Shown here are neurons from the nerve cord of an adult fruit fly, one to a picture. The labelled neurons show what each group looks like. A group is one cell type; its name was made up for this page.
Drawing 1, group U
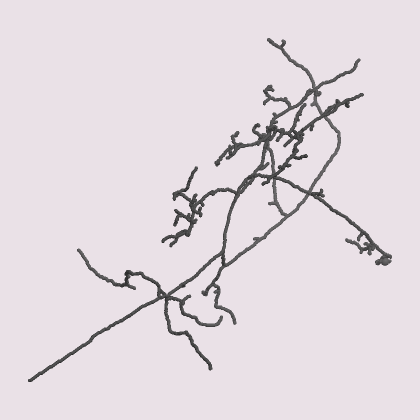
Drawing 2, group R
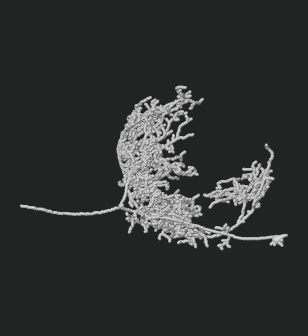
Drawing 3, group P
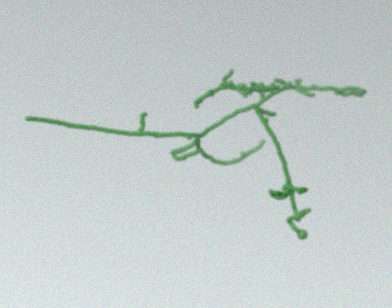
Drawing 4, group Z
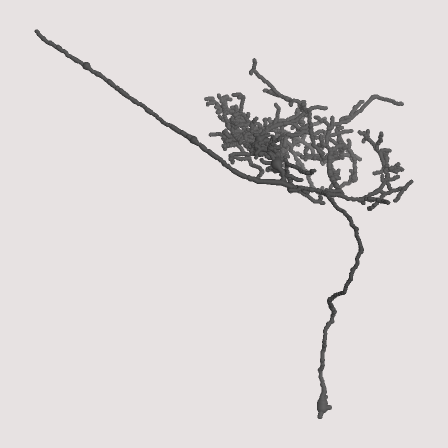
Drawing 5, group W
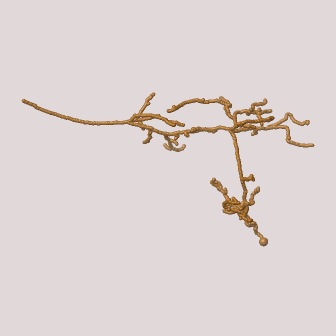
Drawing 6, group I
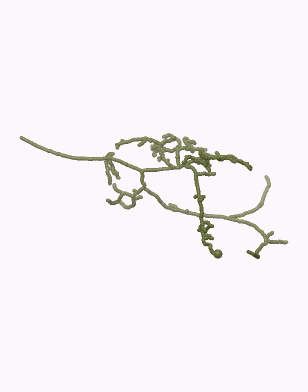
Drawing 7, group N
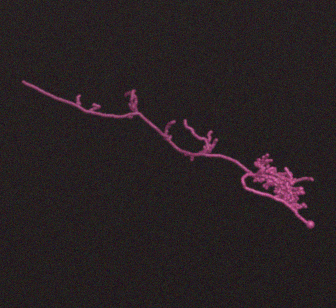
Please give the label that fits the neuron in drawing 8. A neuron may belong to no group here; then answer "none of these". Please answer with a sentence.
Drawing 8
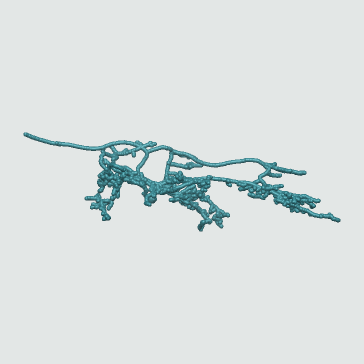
It belongs to none of these.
